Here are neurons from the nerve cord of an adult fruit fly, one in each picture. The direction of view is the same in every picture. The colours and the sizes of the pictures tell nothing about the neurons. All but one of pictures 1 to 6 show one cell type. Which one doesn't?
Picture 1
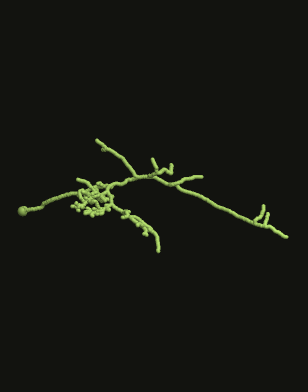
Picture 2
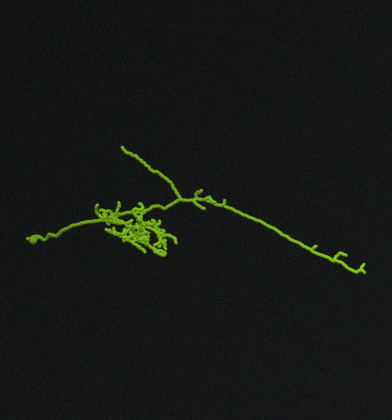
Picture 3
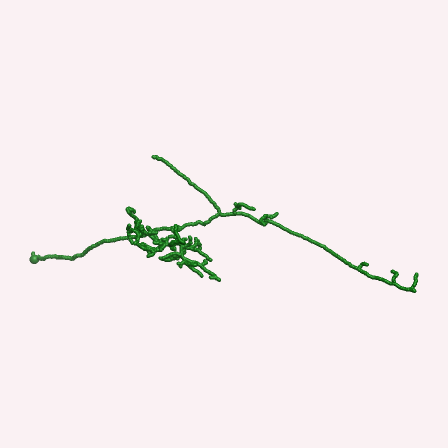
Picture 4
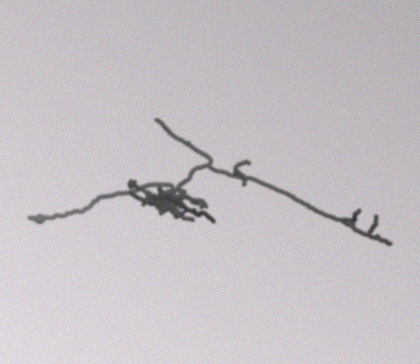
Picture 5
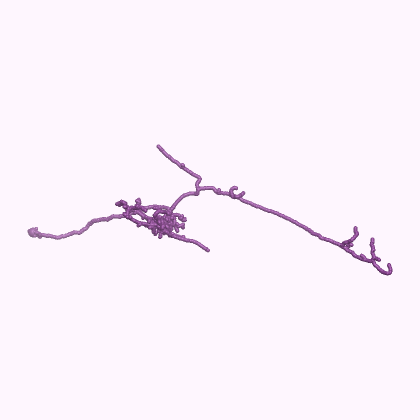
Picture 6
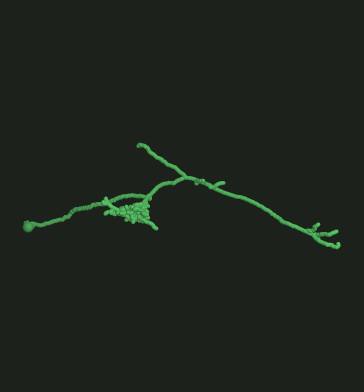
Picture 1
